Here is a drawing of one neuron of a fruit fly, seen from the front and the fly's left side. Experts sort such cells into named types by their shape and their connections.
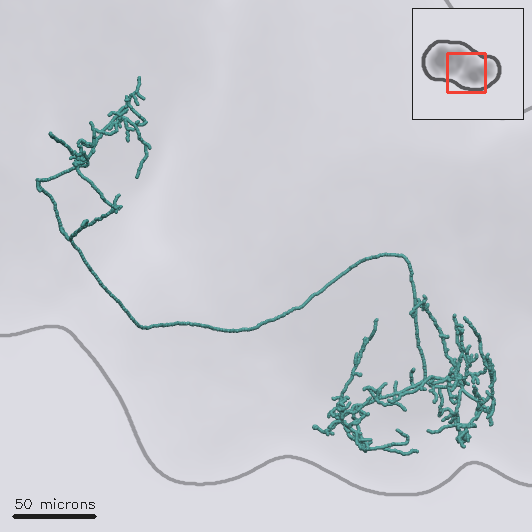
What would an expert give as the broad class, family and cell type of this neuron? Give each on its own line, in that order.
ascending neuron
hemilineage 04B
AN04B003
